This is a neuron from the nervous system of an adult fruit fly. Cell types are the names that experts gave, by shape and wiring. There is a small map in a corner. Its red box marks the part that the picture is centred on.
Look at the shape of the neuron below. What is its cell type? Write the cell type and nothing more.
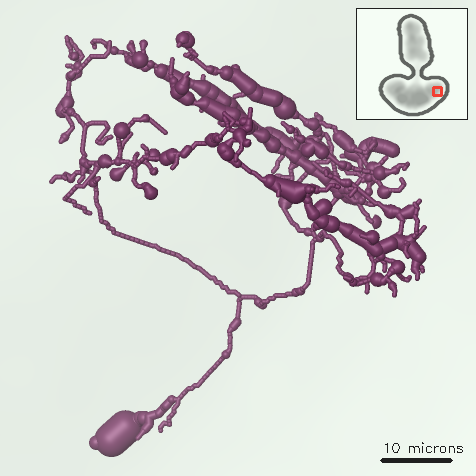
Dm9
